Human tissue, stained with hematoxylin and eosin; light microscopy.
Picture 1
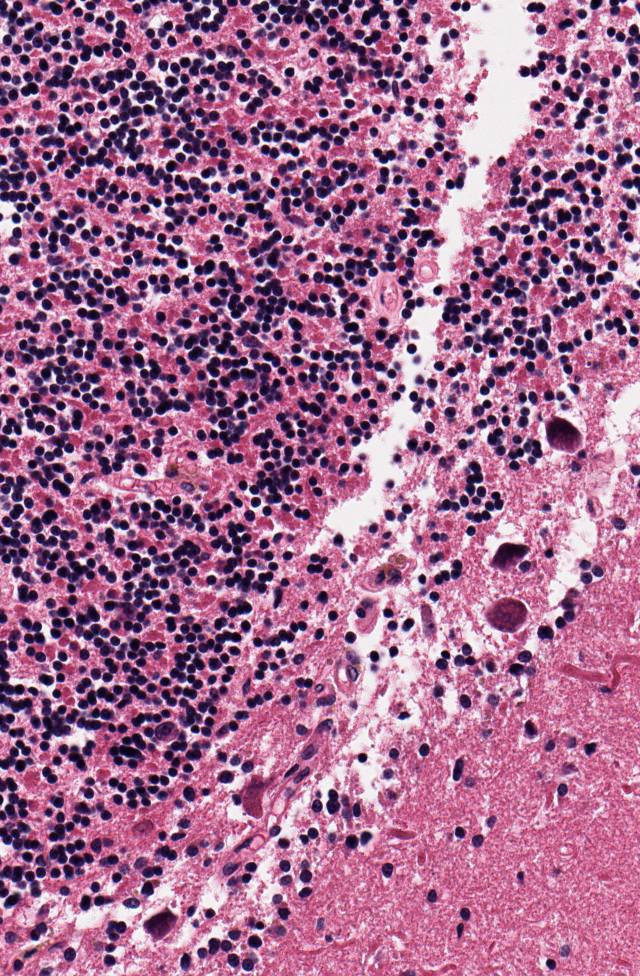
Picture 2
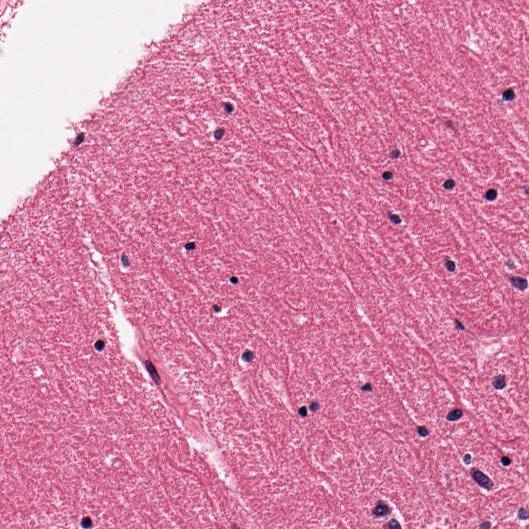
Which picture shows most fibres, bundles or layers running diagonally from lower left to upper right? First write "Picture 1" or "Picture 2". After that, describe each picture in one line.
Picture 1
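Picture 1: The row of Purkinje cells runs diagonally from the right side near mid-height down toward the lower left corner.
Picture 2: Faint fibre streaks in the neuropil run mostly from upper left toward lower right.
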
